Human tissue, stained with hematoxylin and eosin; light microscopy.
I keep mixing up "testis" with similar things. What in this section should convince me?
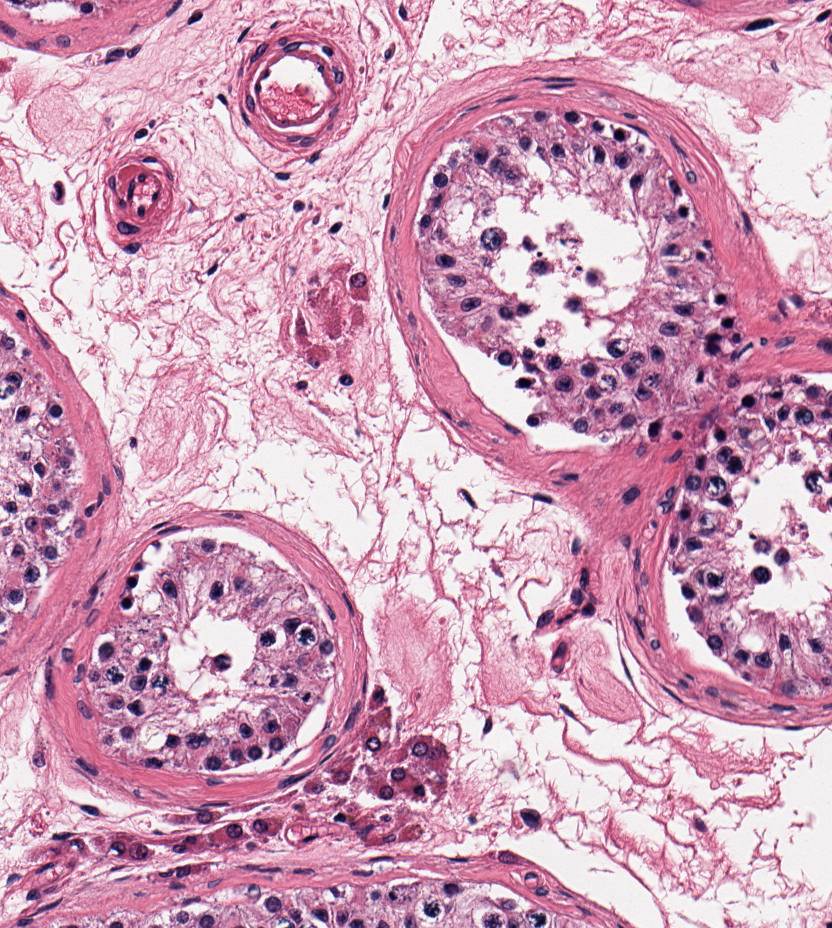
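Testis. Goes with it: flattened spindle nuclei in the fibrous collar round each tubule.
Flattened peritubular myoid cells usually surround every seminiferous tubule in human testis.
That collar is thick, pink, layered. Lining: stratified, several cells deep.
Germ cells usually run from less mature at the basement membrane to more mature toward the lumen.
Middle layers: large round nuclei, coarse clumped chromatin.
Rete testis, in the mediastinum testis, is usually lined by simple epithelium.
Against rete testis: lining not a single layer. Also fits: polygonal cells with abundant deeply eosinophilic cytoplasm clustered in the interstitium just below and right of the lower-left tubule.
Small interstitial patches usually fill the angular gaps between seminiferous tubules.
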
